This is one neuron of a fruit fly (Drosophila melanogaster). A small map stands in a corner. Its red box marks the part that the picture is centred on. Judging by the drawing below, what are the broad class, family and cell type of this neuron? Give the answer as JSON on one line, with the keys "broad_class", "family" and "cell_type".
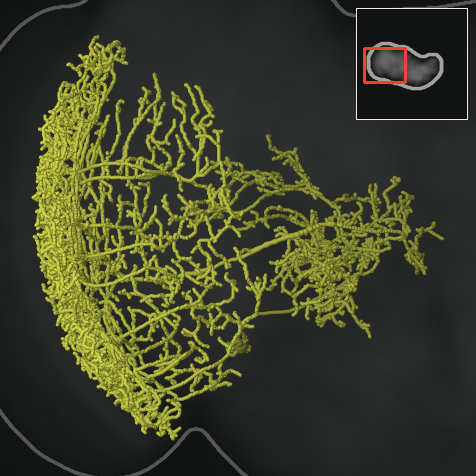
{"broad_class": "visual centrifugal neuron", "family": "OA", "cell_type": "OA-AL2i2"}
